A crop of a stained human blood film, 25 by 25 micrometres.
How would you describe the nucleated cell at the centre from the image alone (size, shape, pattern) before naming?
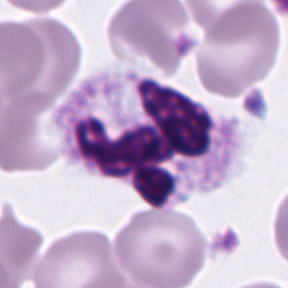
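Measuring about 16 by 12 micrometres, the cell has a nucleus divided into three lobes, with dark purple, densely clumped chromatin. Its cytoplasm is pale, almost colourless with a faint pinkish tint, and small pink-violet granules are scattered throughout it. This is a segmented neutrophil.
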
